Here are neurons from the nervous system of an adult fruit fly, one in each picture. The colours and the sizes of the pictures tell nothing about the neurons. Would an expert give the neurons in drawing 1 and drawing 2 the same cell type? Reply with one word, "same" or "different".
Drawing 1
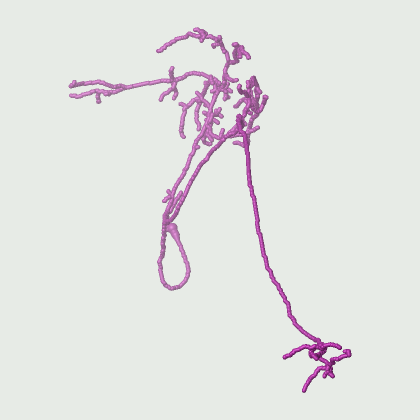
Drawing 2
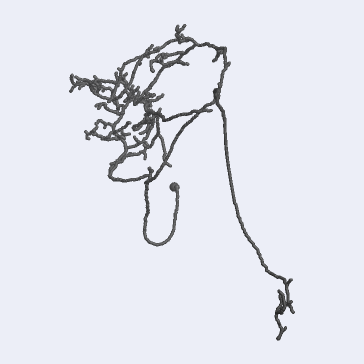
different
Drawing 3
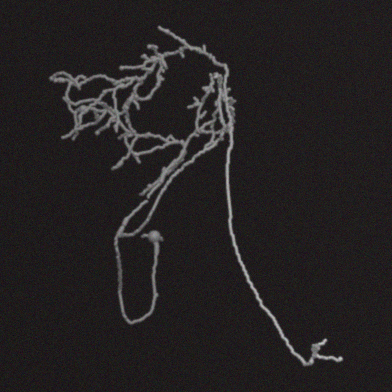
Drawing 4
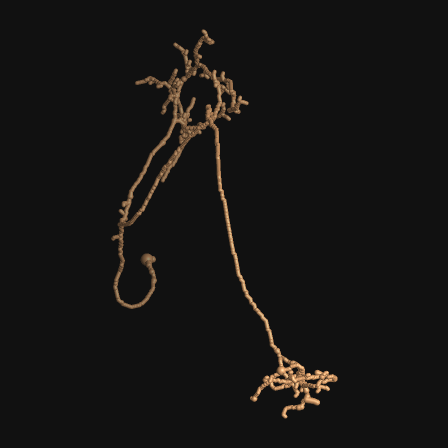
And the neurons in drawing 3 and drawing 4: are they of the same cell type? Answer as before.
different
